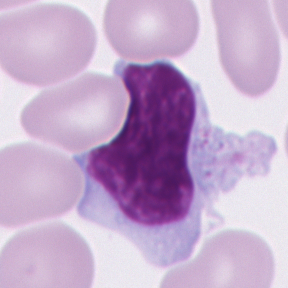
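Large granular lymphocyte at the centre of a stained blood smear. Its nucleus shows a concave indentation on the left side, and the cytoplasm is pale grey-blue. Fine purplish granules are scattered in the right-side cytoplasm, whose edge breaks into ragged projections.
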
